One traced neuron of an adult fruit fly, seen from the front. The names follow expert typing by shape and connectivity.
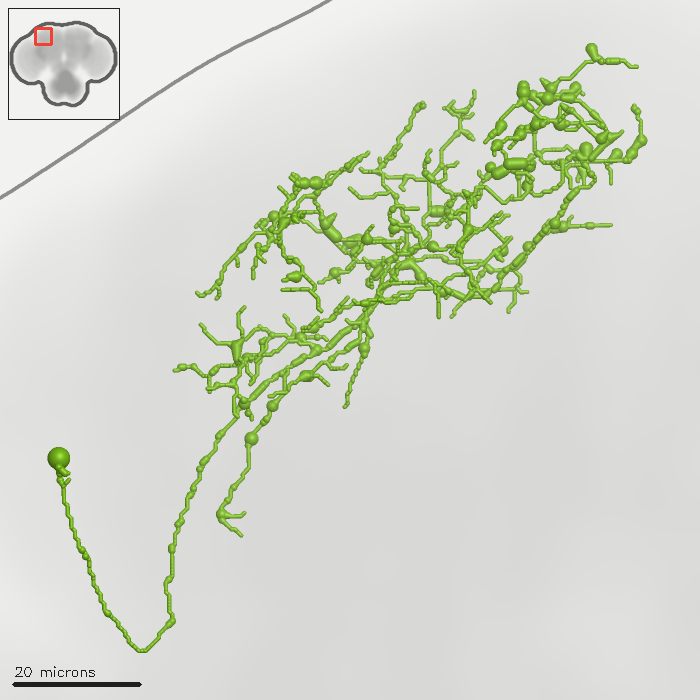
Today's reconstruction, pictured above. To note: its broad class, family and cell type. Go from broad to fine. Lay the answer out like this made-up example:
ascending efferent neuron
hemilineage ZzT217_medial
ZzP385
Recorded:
central-brain intrinsic neuron
hemilineage SLPal3_and_SLPal4_dorsal
CB2952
